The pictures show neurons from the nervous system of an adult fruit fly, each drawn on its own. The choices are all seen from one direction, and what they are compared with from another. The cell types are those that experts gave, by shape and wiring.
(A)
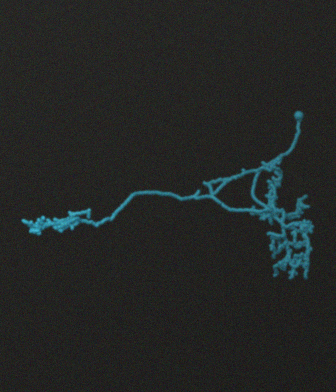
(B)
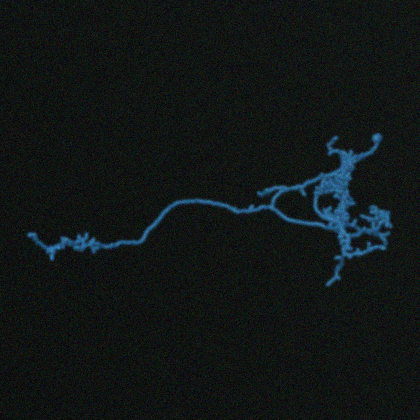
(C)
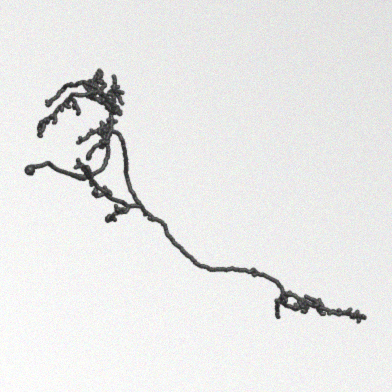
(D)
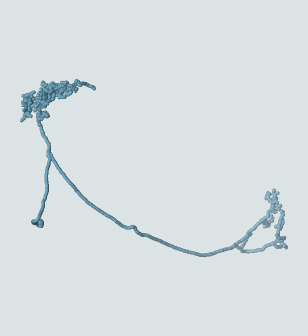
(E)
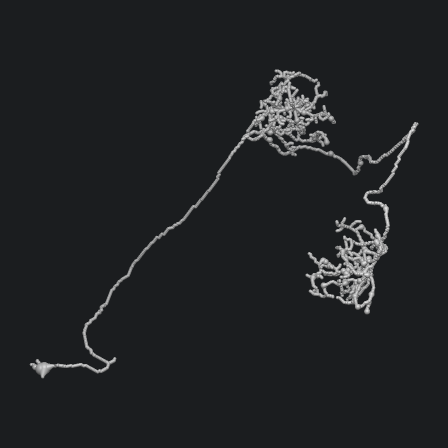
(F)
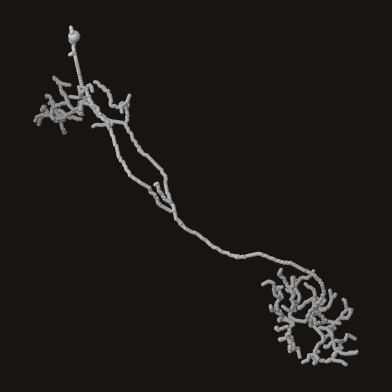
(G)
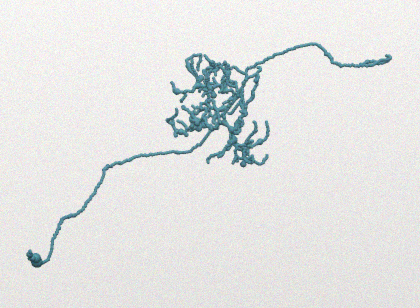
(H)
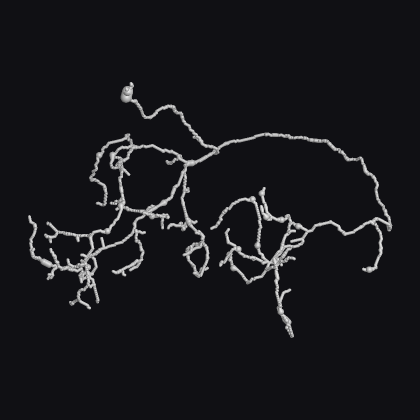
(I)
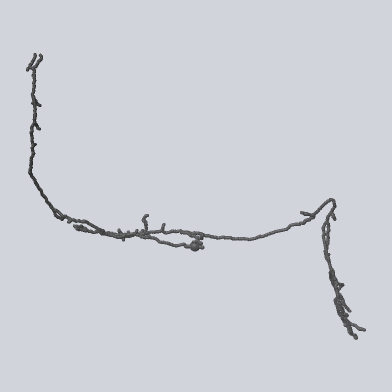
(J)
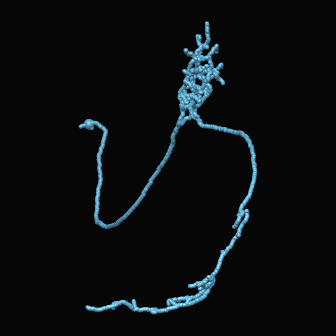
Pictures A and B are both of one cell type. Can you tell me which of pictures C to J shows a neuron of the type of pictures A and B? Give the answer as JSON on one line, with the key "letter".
{"letter": "C"}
